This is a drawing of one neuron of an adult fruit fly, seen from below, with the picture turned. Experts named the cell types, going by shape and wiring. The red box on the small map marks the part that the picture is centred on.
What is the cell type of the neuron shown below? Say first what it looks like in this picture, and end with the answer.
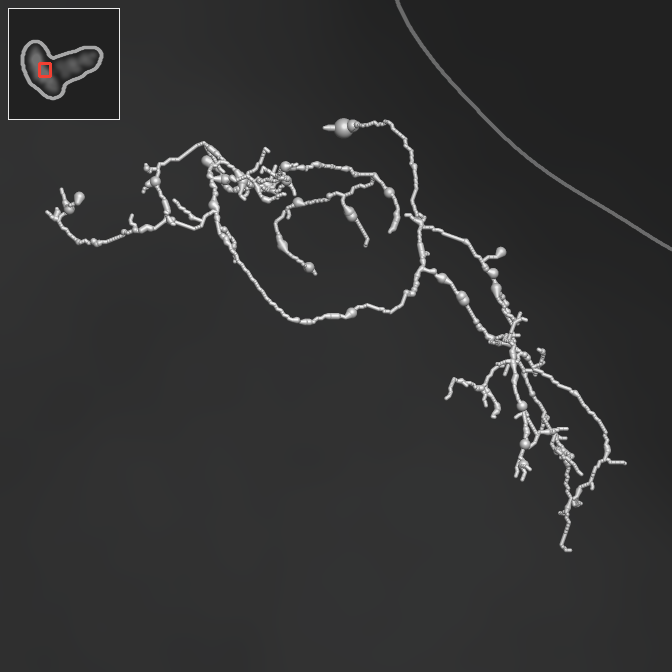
Its cell body lies at the top of the picture. Dozens of branch ends can be seen. Its broad class is central-brain intrinsic neuron. The cell type is SLP398.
